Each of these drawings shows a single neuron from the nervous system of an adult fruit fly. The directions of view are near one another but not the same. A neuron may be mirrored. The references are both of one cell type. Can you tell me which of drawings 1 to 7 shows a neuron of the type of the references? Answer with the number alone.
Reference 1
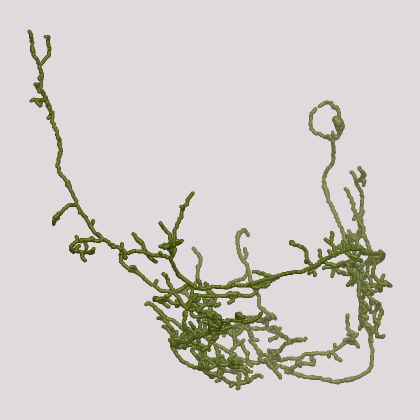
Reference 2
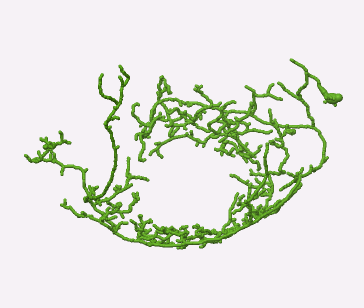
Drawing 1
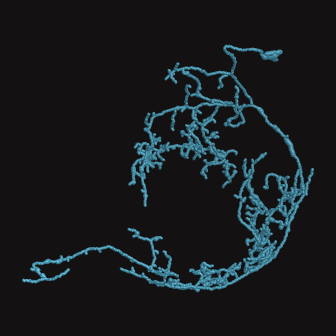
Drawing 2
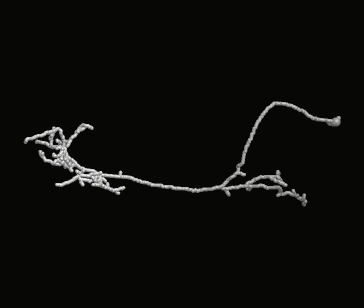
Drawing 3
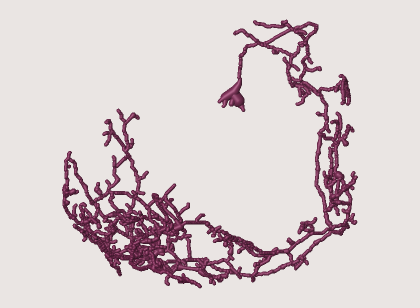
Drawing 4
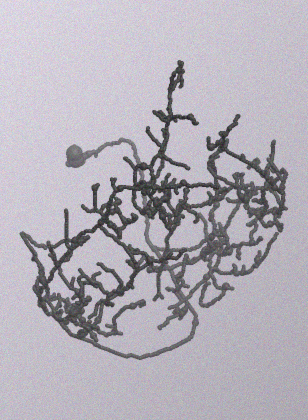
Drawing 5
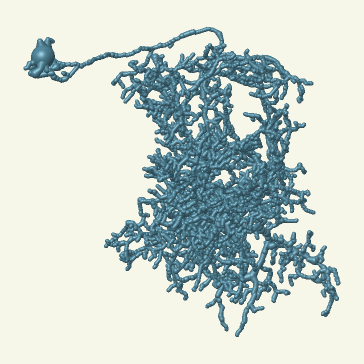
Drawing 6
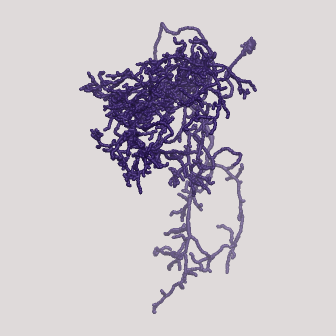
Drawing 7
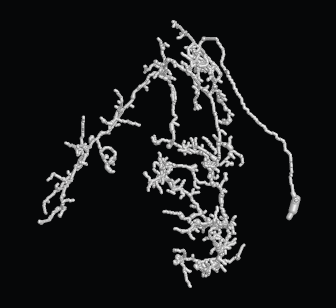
4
